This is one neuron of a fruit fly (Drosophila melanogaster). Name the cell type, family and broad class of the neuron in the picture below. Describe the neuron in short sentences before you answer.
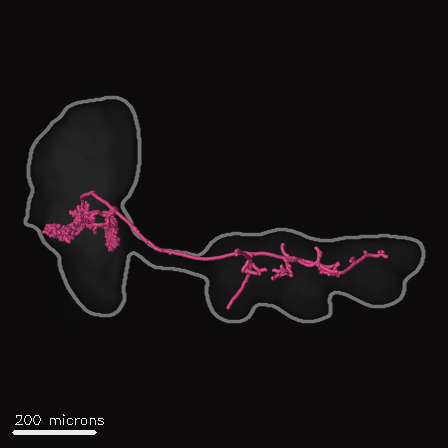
From left to right in the picture it spans about 850 microns. As drawn here it is more than twice as wide as it is tall. Its cell type is DNp11. Its family is DNp. It is a descending neuron.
